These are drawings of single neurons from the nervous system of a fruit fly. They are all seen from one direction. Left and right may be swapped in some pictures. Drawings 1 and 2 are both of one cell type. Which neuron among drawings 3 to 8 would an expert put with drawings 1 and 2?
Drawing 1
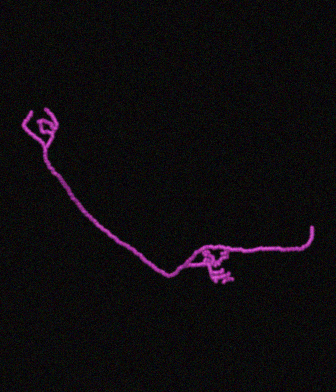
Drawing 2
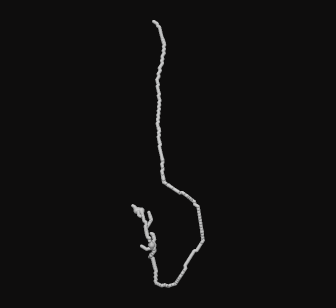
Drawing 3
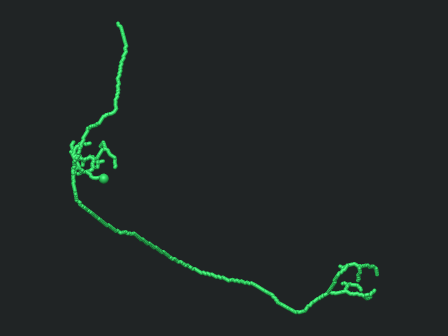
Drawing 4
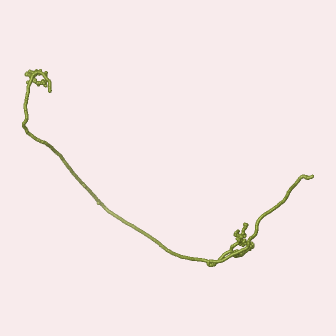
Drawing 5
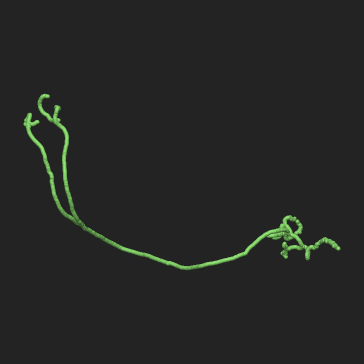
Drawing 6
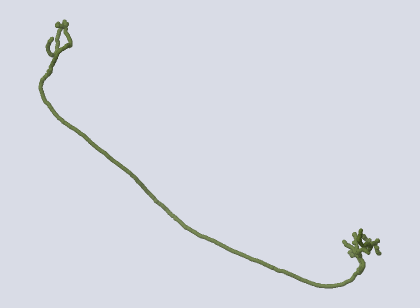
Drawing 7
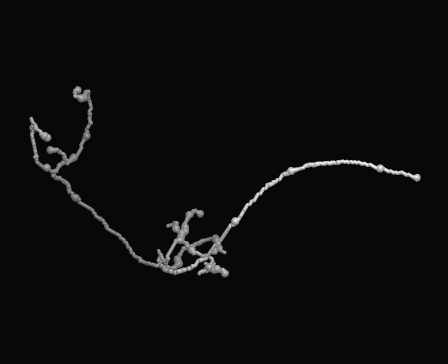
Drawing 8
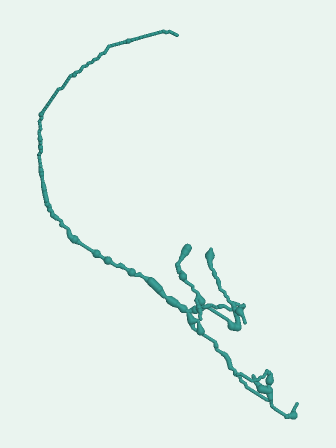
3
